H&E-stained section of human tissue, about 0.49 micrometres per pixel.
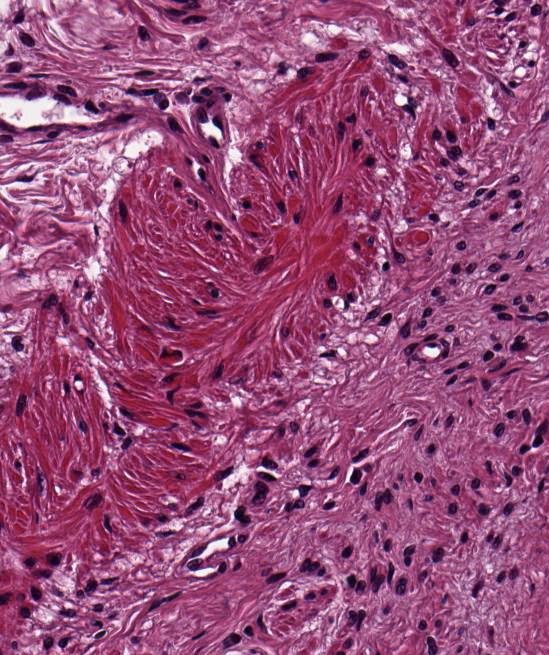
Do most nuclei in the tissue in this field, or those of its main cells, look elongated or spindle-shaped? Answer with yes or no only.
Yes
